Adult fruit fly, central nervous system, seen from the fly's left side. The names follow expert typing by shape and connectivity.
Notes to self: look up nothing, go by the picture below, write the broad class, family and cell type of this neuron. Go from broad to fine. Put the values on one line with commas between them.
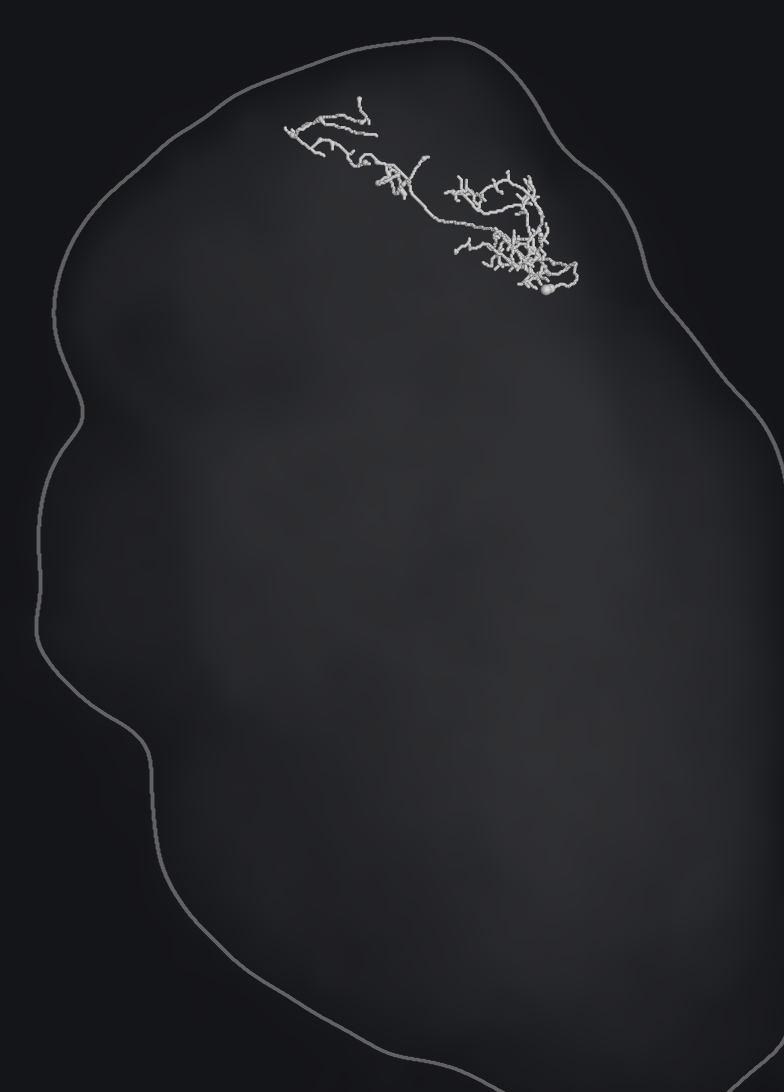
central-brain intrinsic neuron, hemilineage DL2_dorsal, CB2559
